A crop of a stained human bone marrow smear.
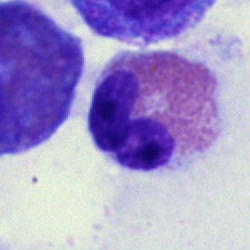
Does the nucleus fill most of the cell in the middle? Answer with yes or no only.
No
